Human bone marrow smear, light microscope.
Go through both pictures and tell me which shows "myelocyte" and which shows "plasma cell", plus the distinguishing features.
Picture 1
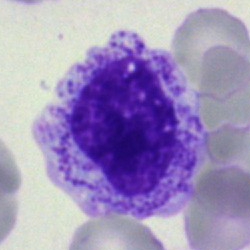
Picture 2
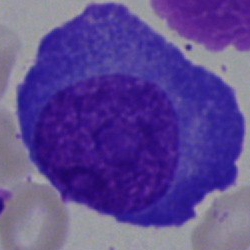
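Taking them in order: the myelocyte is in picture 1, and the plasma cell is in picture 2. First, the outline: the myelocyte's edge is bumpy and scalloped, while the plasma cell's is irregular with small bumps. Second, the cytoplasm: in picture 1 it is a moderate rim of pale lilac-blue around a nucleus that fills most of the cell, while in picture 2 it is abundant and stains a deep blue.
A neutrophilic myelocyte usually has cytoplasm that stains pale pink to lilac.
Third, granules: purple-violet granules are scattered throughout the myelocyte's cytoplasm, but the plasma cell's cytoplasm shows no visible granules.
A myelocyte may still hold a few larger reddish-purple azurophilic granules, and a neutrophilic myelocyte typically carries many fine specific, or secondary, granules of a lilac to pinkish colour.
Fourth, picture 2 has a paler zone in the cytoplasm just to the right of the nucleus.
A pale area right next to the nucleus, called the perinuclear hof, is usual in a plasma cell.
Fifth, the myelocyte's nuclear chromatin stains dark purple and looks dense and clumped, and neither cell shows a distinct nucleolus.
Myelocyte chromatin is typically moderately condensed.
Last, red cells lie against the right side of the myelocyte, and part of another purple-stained cell shows at the top right corner of picture 2.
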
